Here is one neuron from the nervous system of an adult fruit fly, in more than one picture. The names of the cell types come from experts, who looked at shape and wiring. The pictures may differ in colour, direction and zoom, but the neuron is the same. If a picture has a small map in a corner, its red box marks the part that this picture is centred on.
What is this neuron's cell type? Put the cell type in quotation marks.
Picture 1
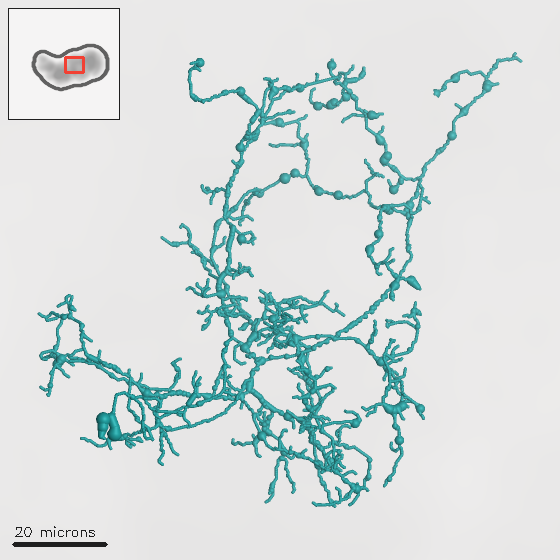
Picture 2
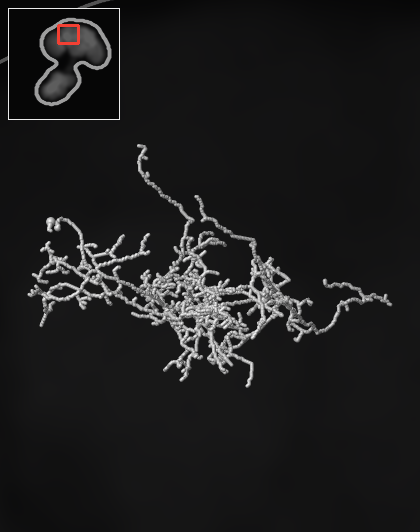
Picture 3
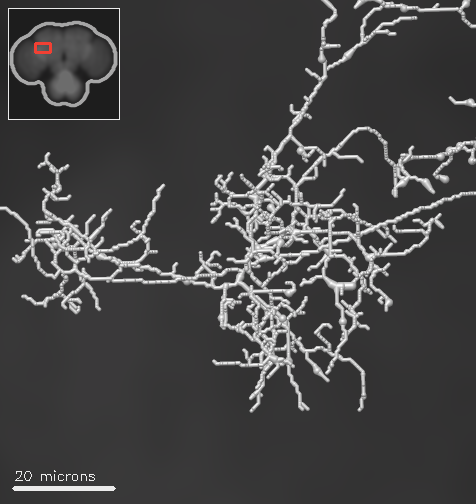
"AVLP179"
